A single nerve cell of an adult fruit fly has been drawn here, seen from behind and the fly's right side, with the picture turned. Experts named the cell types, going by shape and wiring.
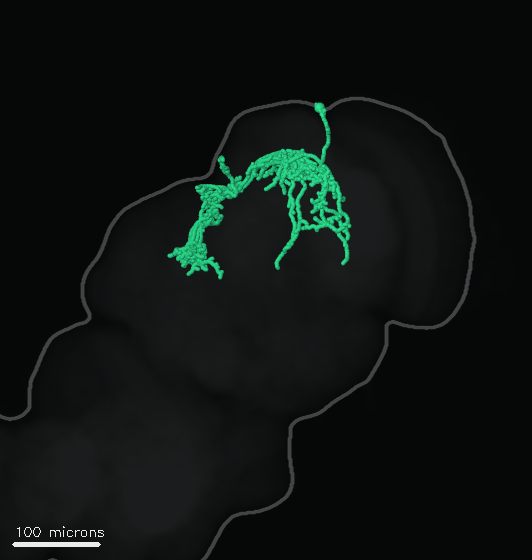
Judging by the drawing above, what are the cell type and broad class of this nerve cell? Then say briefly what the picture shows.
It is of cell type SIP117m. Its broad class is central-brain intrinsic neuron. Its cell body lies at the top of the picture. By the scale bar it is about 200 microns wide in this view.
